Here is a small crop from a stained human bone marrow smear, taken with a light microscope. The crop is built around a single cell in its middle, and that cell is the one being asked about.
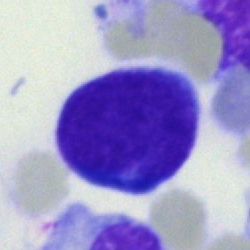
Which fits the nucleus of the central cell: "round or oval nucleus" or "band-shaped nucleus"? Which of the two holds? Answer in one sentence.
Within this cell, the nucleus is a compact round or oval mass.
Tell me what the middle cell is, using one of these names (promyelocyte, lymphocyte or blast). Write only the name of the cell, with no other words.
blast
